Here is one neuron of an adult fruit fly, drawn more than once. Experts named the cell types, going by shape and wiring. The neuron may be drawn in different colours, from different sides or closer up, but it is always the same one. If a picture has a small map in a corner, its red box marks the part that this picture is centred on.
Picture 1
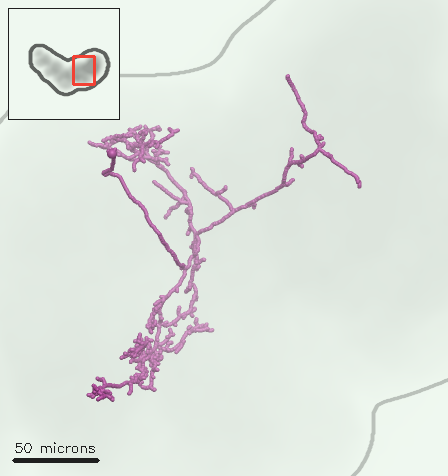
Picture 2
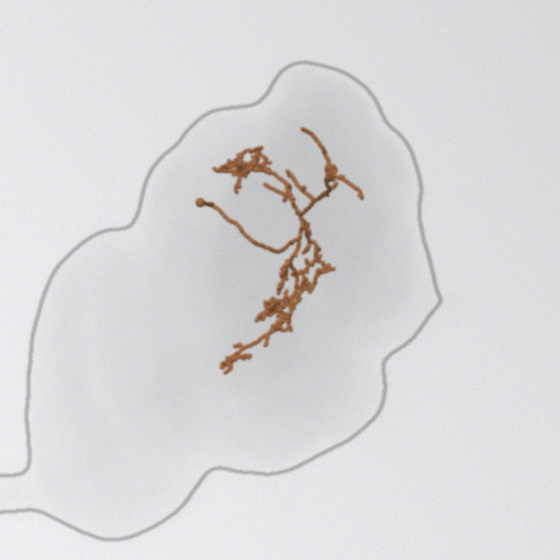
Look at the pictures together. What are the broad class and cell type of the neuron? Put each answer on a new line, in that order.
central-brain intrinsic neuron
CB4183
